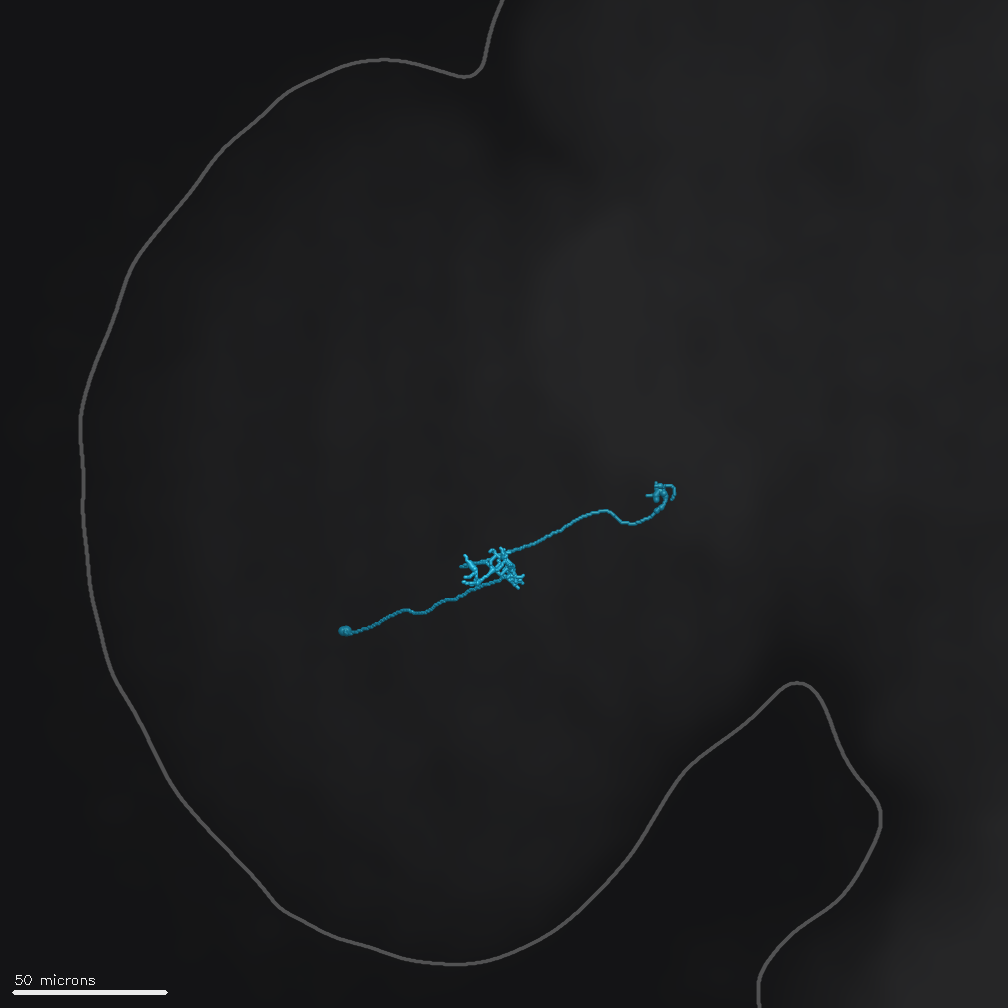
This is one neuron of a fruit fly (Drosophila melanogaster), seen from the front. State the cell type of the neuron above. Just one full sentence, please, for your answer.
By its cell type, the neuron is T2a.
